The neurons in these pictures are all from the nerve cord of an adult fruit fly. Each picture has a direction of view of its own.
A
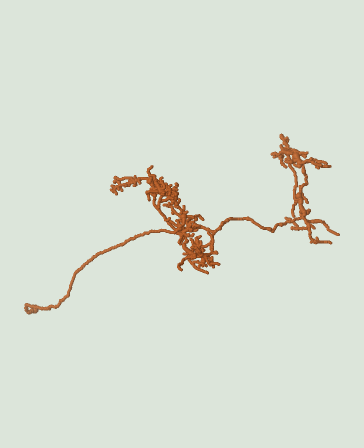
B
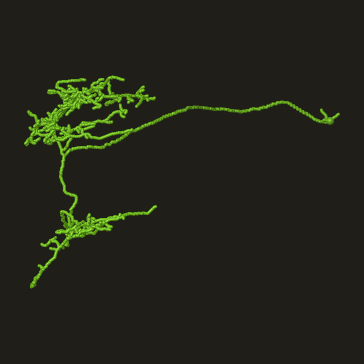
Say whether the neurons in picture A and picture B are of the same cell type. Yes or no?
yes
